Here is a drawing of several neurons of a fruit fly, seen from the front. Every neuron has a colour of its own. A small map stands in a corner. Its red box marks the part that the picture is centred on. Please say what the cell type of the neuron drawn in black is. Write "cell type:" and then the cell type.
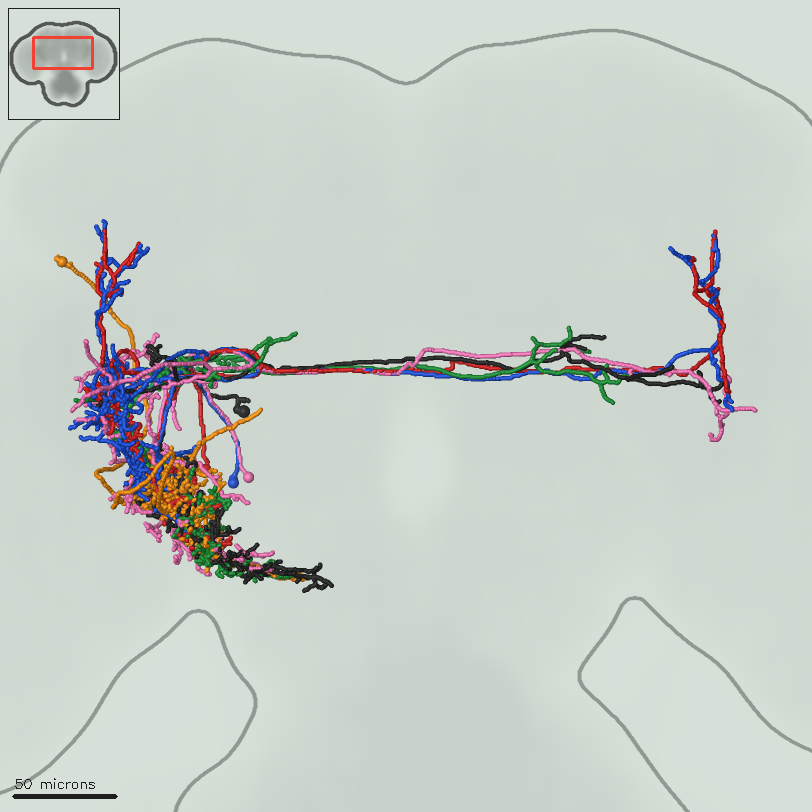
cell type: CB1074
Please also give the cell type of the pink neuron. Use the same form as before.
cell type: CB1044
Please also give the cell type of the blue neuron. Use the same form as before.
cell type: CB1139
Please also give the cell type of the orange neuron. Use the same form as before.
cell type: WED119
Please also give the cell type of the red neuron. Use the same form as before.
cell type: CB1142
